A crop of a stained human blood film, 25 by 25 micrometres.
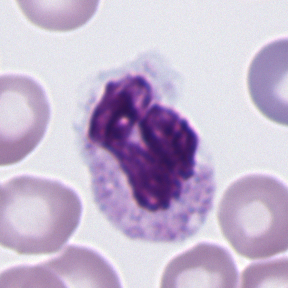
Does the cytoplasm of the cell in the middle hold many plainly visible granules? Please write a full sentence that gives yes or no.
Yes, granules are visible in large numbers in its cytoplasm.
